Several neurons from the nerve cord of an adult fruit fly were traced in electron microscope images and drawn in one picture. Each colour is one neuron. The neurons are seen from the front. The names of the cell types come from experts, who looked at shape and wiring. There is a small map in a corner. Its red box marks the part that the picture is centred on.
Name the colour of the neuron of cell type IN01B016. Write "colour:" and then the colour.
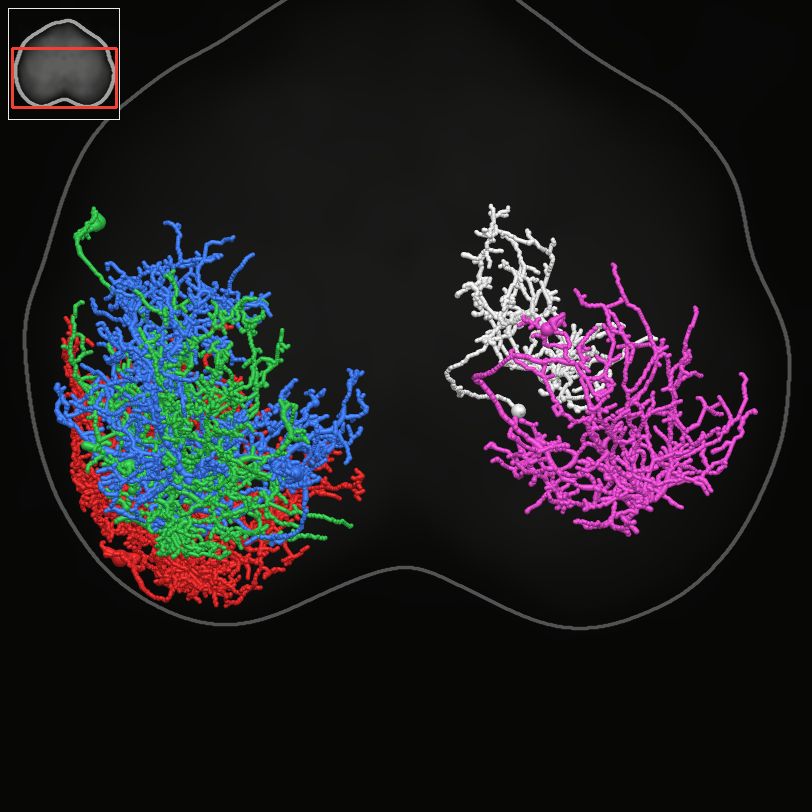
colour: white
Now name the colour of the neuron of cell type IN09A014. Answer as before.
colour: magenta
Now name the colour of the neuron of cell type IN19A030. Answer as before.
colour: green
